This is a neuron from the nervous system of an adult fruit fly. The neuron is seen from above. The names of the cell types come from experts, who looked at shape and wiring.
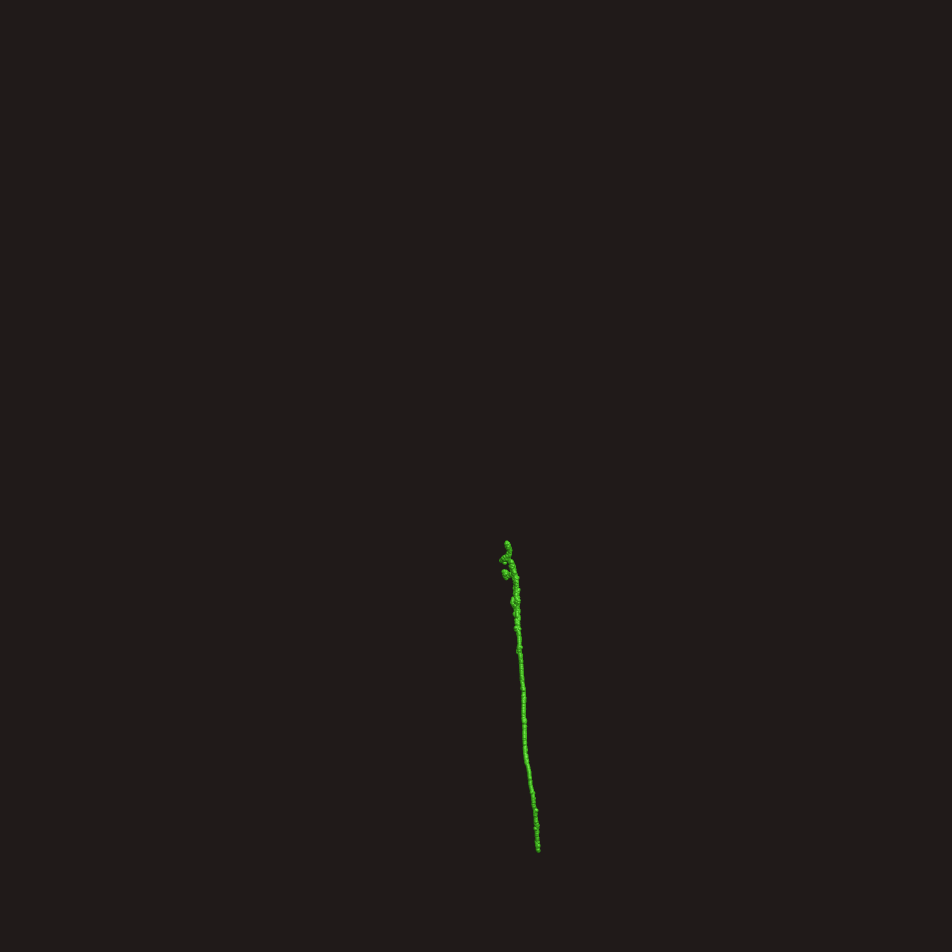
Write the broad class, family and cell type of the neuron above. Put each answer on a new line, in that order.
sensory neuron entering the nerve cord
class mechanosensory proprioceptive
SNpp56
